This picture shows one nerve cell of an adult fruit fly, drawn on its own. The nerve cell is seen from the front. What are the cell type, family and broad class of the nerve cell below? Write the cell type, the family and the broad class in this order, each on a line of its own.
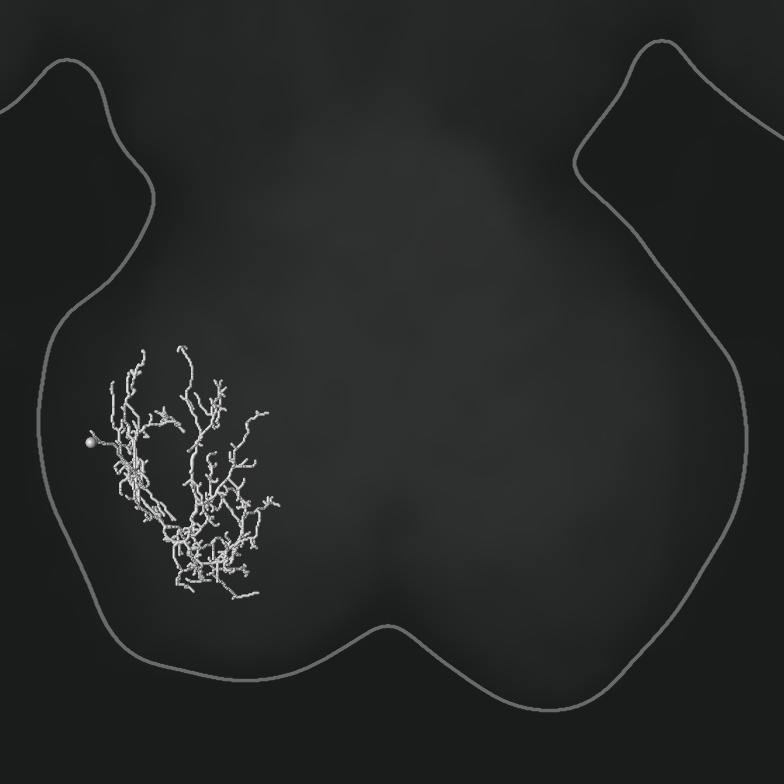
IN16B101
hemilineage 16B
nerve-cord intrinsic neuron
